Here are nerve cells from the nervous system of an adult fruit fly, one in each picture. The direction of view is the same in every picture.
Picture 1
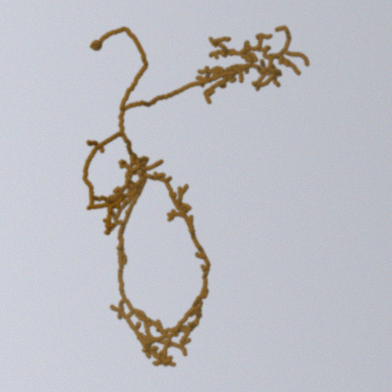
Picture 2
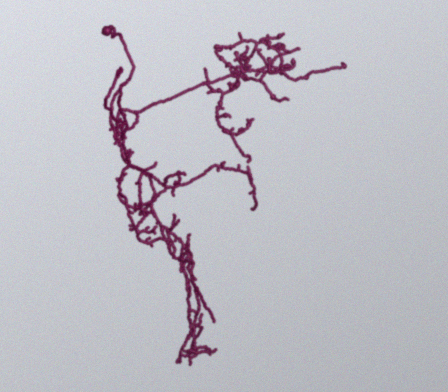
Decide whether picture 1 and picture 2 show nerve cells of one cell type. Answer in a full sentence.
They are of different cell types.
